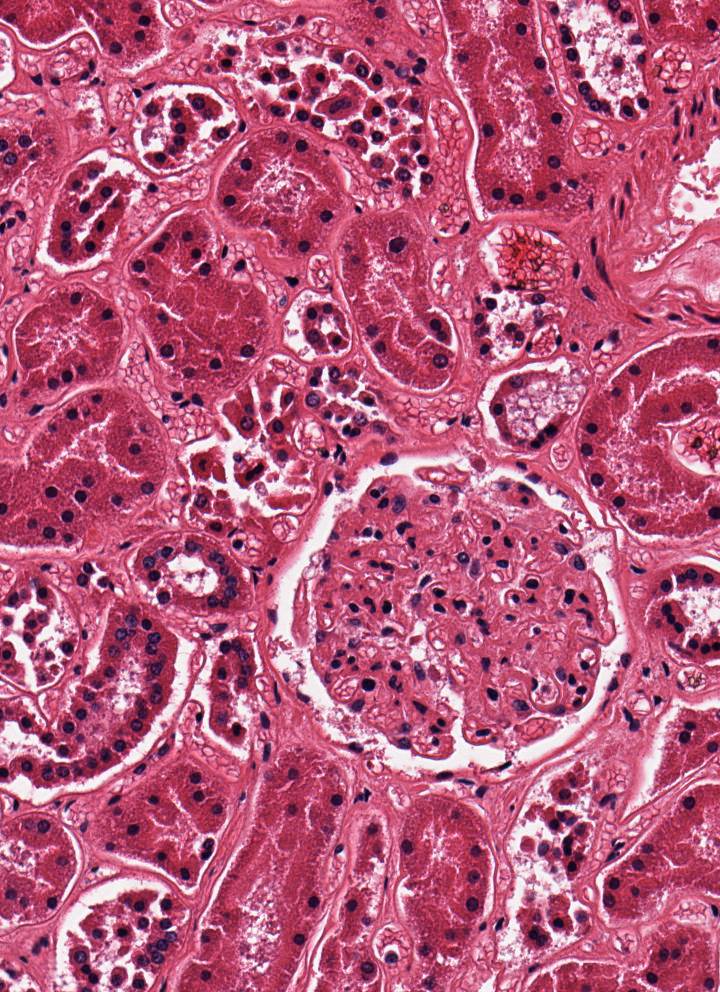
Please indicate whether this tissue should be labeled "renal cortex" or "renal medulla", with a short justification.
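This is renal cortex. I see a glomerular tuft, lobulated, with many small dark nuclei.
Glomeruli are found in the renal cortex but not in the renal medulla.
Then the tubules: closely set, cut in cross and oblique section, with only thin strips of stroma between them.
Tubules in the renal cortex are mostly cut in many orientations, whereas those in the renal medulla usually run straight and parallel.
Most larger tubules are lined by cells with abundant deeply eosinophilic granular cytoplasm and round dark nuclei. Their lumens look ragged and fluffy rather than smooth.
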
